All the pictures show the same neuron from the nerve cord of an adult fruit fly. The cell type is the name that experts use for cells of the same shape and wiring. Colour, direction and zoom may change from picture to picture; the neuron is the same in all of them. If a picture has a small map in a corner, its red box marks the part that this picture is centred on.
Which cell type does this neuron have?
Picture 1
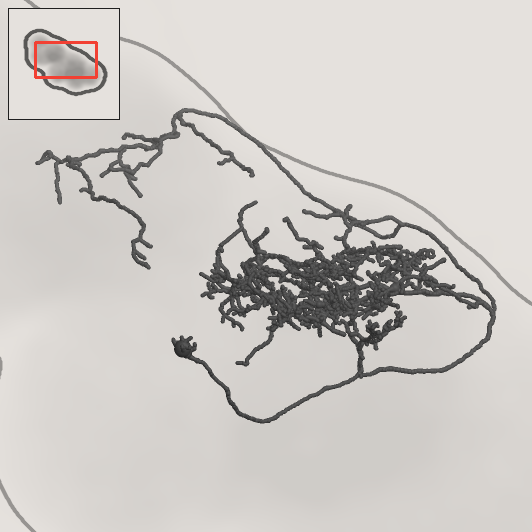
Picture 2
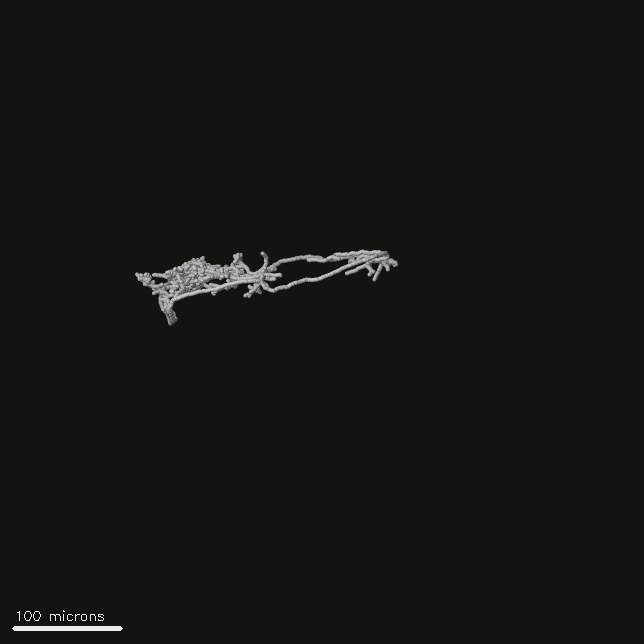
IN19B043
